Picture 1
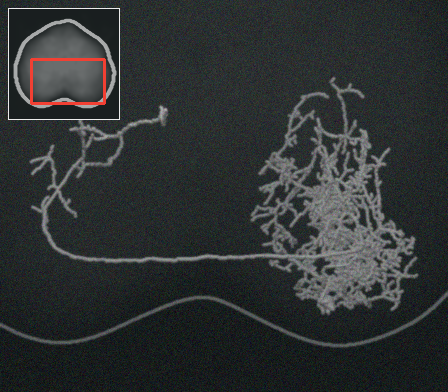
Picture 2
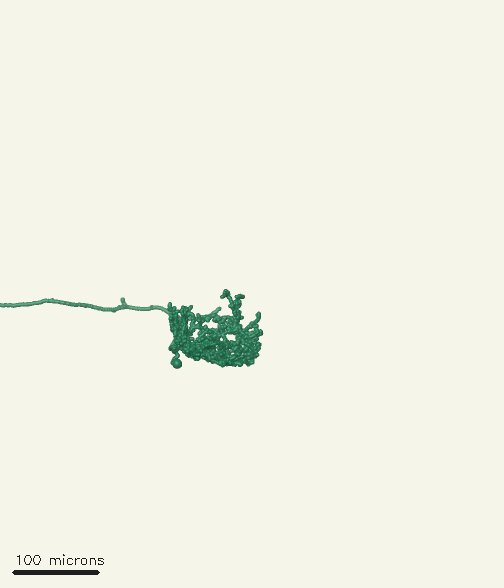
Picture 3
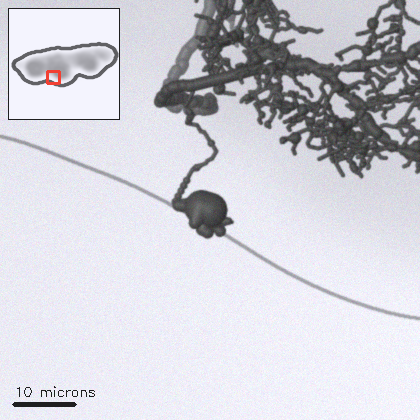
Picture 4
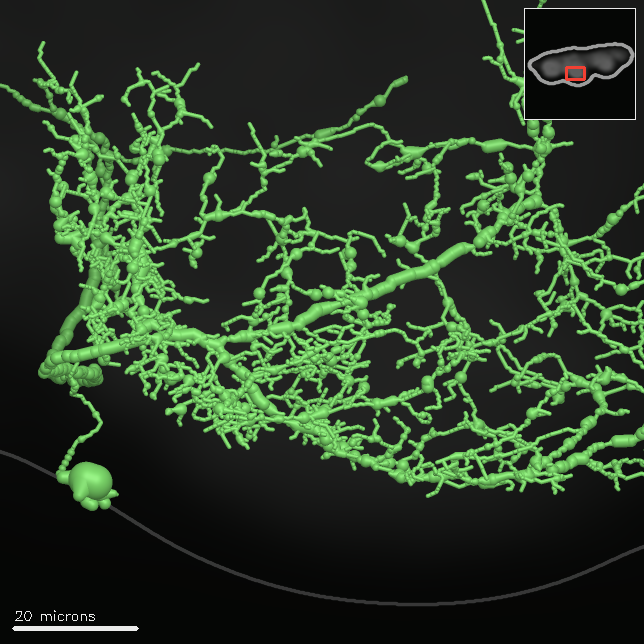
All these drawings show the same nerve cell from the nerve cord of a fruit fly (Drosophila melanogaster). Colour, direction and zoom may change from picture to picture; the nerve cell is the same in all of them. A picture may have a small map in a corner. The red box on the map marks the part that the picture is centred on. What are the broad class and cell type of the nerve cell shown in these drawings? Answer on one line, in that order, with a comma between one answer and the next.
ascending neuron, ANXXX145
